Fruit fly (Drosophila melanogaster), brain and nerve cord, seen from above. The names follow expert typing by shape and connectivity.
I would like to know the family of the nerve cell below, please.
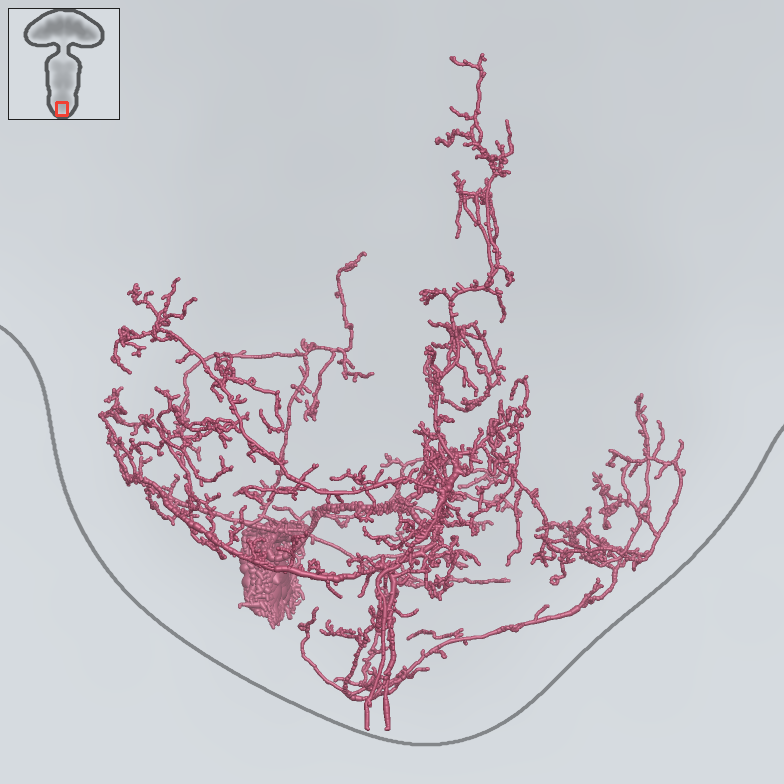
hemilineage 00B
